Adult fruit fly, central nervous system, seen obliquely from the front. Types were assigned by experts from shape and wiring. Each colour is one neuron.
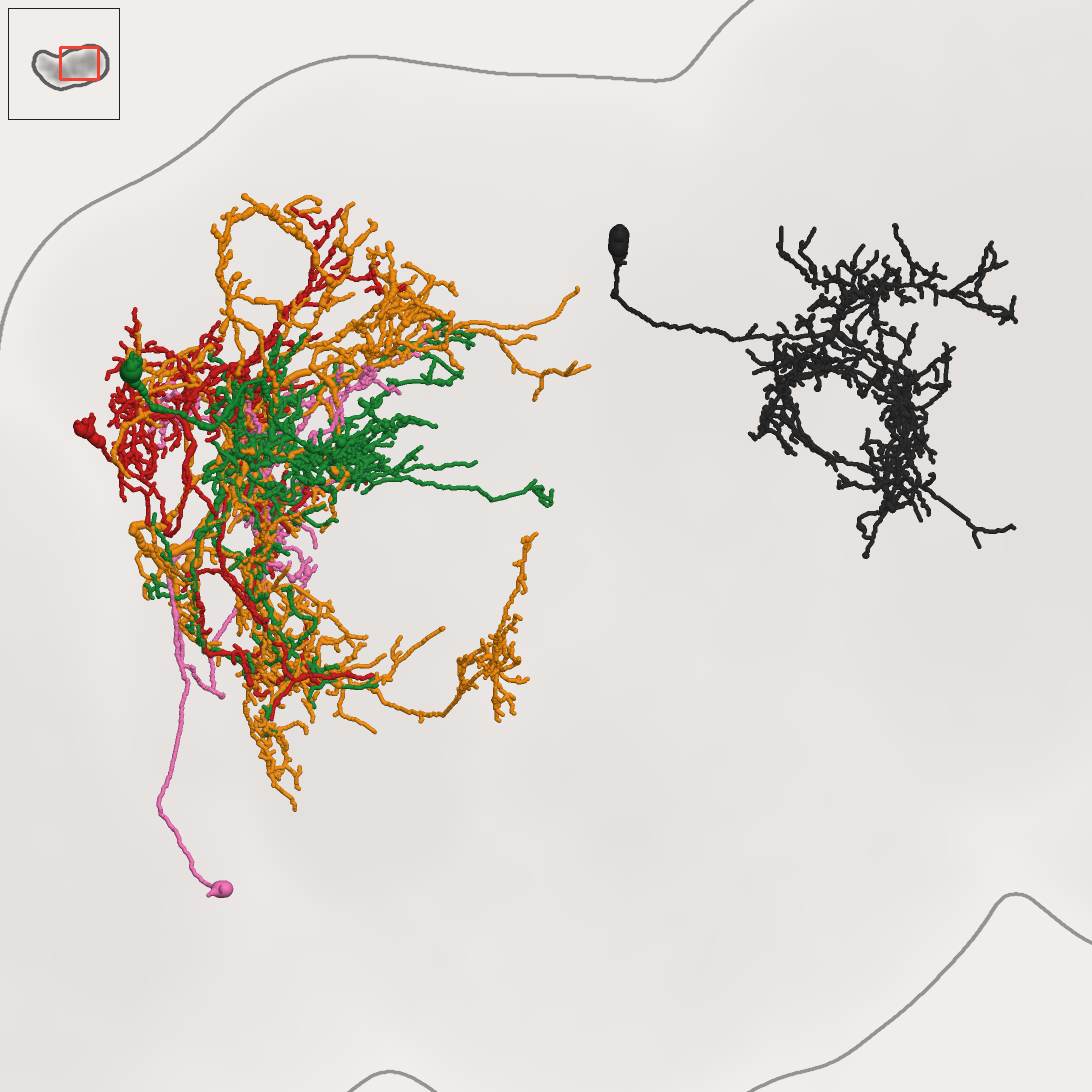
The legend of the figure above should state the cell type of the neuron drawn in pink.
PLP261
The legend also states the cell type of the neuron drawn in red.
PLP149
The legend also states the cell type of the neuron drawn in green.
PLP004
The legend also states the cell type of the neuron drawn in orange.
PLP177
